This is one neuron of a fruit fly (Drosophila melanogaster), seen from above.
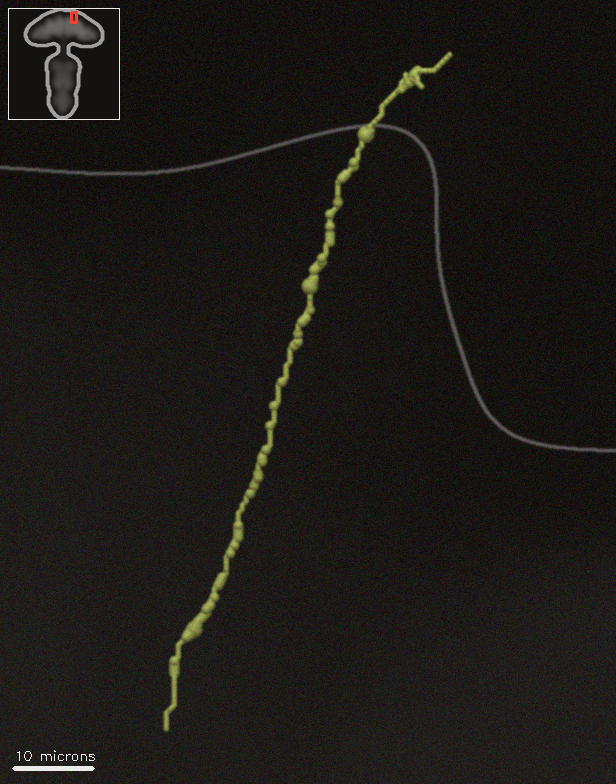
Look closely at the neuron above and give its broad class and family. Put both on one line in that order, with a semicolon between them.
sensory neuron entering the brain; class mechanosensory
